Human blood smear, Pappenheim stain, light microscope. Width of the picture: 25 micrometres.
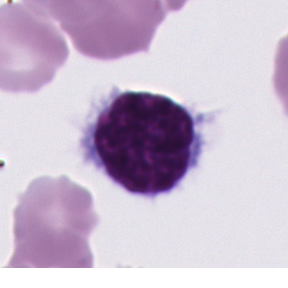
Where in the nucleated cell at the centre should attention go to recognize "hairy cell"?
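Ragged cell outline. Chromatin dark purple, coarsely clumped. Cytoplasm scant, pale blue.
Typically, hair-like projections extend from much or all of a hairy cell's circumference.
Goes with hairy cell: fine hair-like projections of pale blue cytoplasm are present. Fits less well: they extend mainly from the left and right sides of the cell.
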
